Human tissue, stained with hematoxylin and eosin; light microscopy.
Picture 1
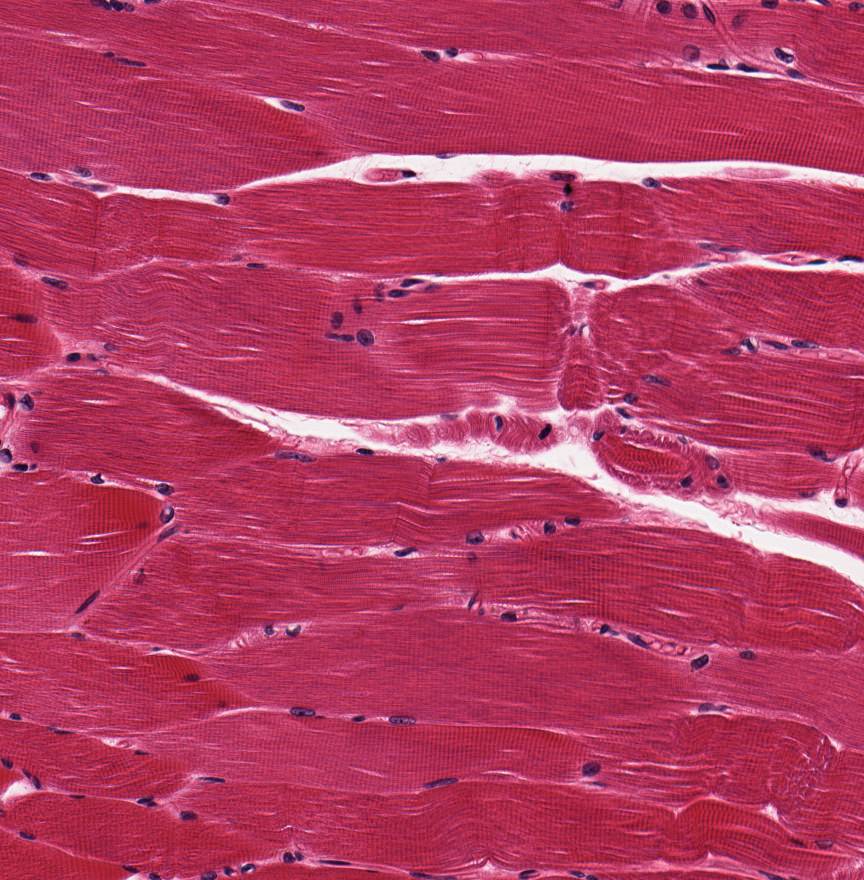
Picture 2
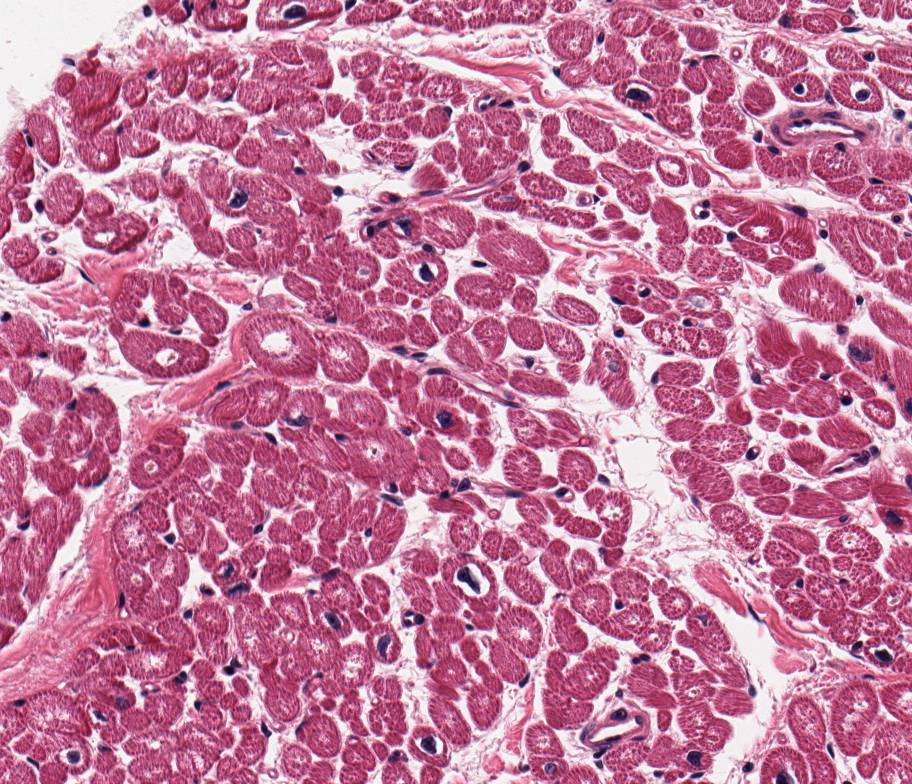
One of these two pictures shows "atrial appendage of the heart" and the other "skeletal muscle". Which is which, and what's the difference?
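So: picture 1 is skeletal muscle, and picture 2 is the atrial appendage of the heart. In the first, I see long, unbranched fibres with fine cross-striations across their long axis, and no intercalated discs. Their nuclei are dark purple and stretched out along the fibres, in a deep, even pink-red cytoplasm. The second is different: the fibres are cut mostly in cross section, so across the whole field they appear as rounded and oval profiles. Many hold a single nucleus in the centre rather than at the edge, often with a pale, clear zone around it. And the deep pink cytoplasm here looks finely speckled and dotted.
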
